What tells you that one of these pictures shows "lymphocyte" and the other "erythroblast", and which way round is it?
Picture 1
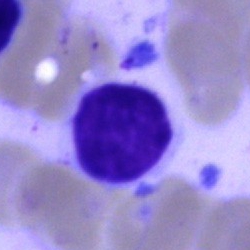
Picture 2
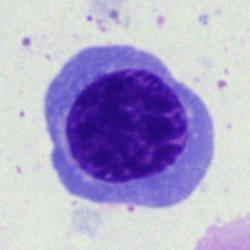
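So, the lymphocyte is in picture 1 and the erythroblast in picture 2. In the lymphocyte, the outline is smooth and roughly round, and the nucleus fills almost the whole cell, leaving at most a very thin rim of cytoplasm.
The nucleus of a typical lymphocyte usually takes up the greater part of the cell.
Its chromatin stains dark purple and looks dense throughout, with no nucleolus standing out.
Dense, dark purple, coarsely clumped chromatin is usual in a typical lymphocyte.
I find no granules anywhere in that cell.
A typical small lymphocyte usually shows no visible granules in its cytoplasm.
The erythroblast has a moderately wide rim of blue cytoplasm, and it runs around the nucleus on every side.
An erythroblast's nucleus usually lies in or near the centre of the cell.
The cytoplasm close to the nucleus is paler than it is out toward the cell edge.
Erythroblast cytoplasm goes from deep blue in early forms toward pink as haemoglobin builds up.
Here the chromatin is dark purple too, but coarsely clumped with small paler patches between the clumps, unlike the lymphocyte's nucleus, which is dense throughout. This cytoplasm shows neither granules nor vacuoles. Small purple fragments lie near the lymphocyte, above it to the right and below it to the right, while only scattered purple specks surround the erythroblast, none of them touching it.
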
